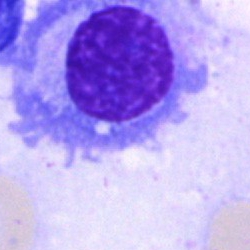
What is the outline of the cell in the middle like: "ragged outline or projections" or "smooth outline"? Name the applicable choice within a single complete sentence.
The outline of the cell is rough, not smooth.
